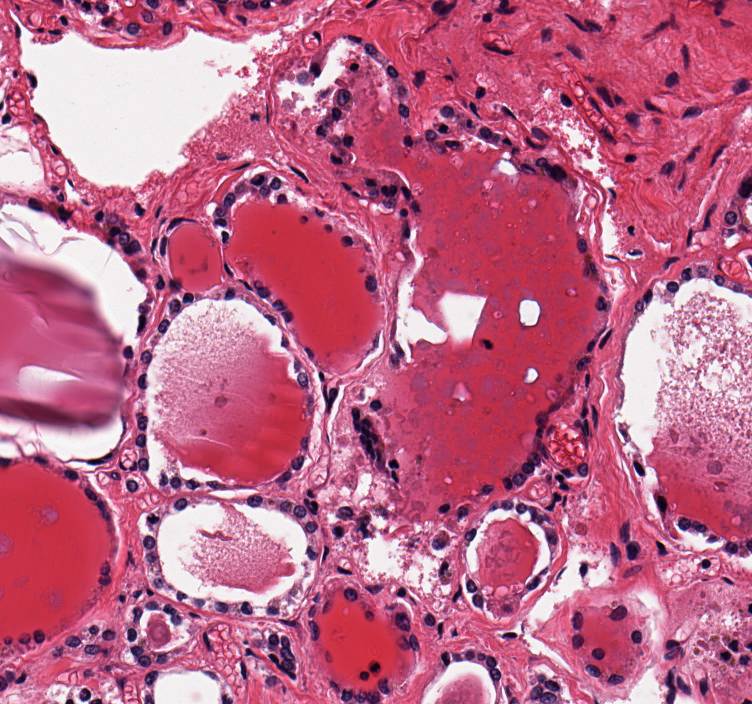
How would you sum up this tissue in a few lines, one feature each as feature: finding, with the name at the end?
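Follicles: closely packed, round to oval, widely varying size
Lining: single layer of flattened to cuboidal cells
Colloid: paler pink, finely bubbly, in some follicles, such as left of centre and at right edge
Nuclei: small, round, darkly stained
Tissue: thyroid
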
